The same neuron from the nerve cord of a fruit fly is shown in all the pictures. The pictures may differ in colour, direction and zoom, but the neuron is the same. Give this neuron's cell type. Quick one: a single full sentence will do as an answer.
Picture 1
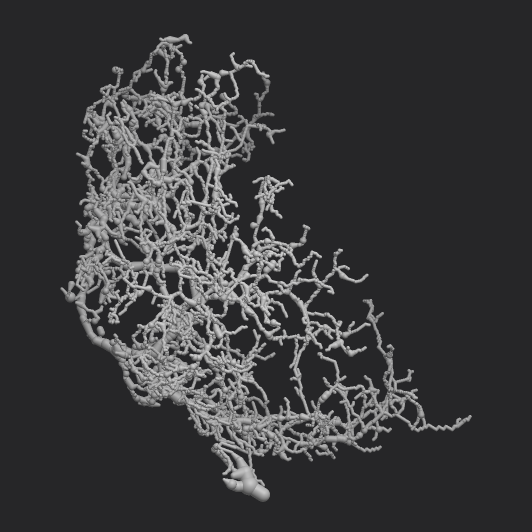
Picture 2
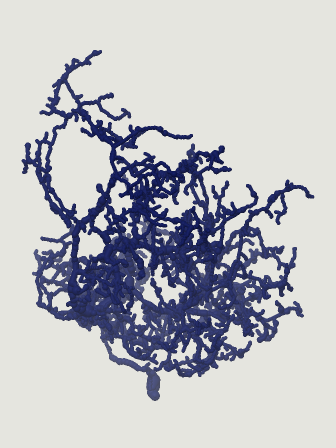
This neuron falls under the cell type IN13A010.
